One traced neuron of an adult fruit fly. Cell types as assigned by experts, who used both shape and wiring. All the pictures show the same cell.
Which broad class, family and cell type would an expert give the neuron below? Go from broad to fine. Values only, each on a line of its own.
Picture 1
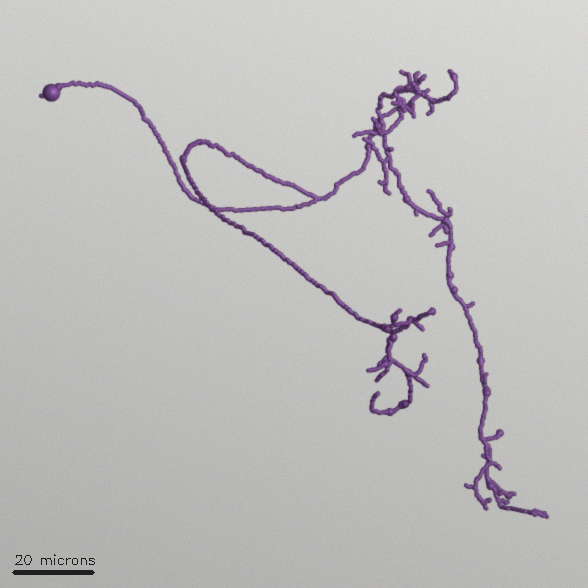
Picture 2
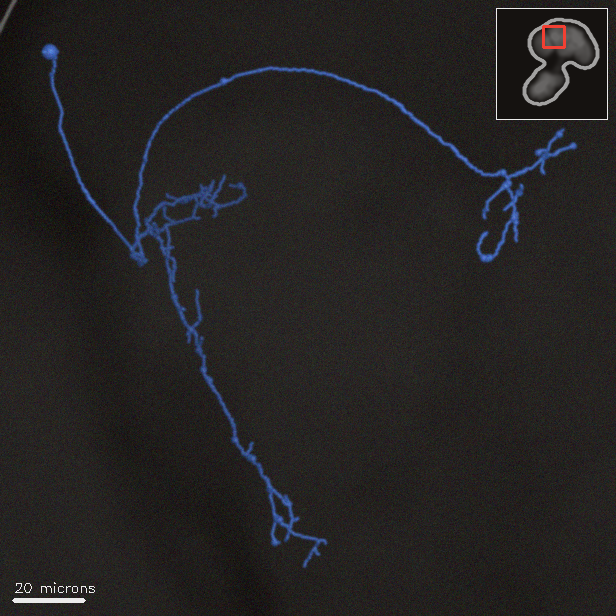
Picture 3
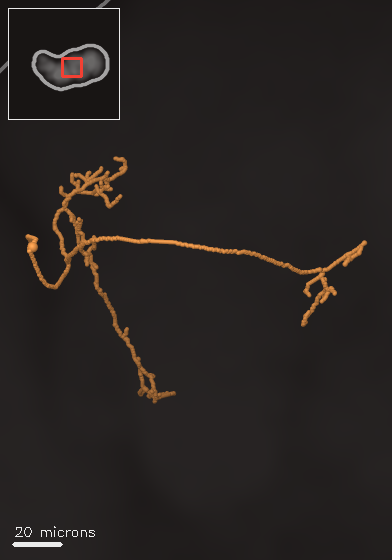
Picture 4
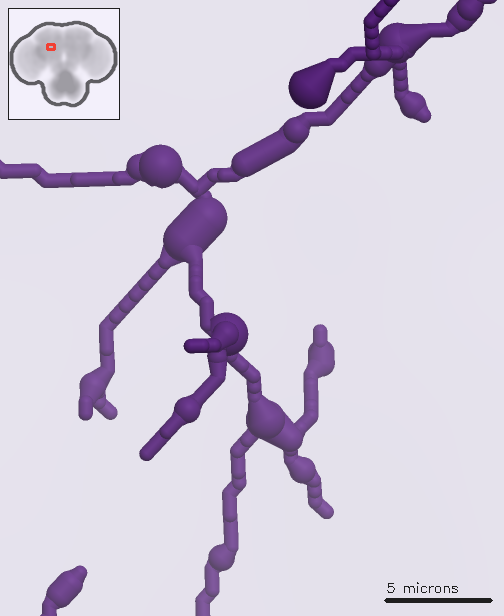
central-brain intrinsic neuron
hemilineage SLPa&l1_lateral
CB2881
